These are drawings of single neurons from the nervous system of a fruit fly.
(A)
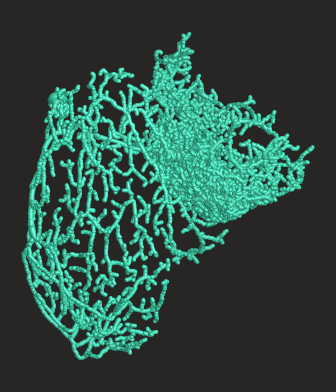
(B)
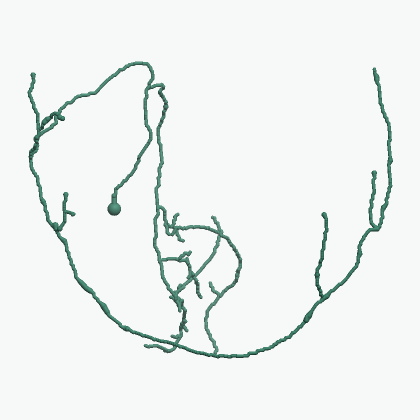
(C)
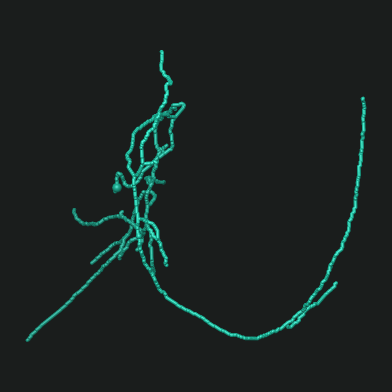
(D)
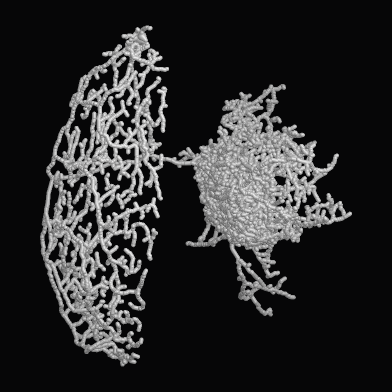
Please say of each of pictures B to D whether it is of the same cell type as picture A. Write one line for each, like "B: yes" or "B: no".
B: no
C: no
D: yes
